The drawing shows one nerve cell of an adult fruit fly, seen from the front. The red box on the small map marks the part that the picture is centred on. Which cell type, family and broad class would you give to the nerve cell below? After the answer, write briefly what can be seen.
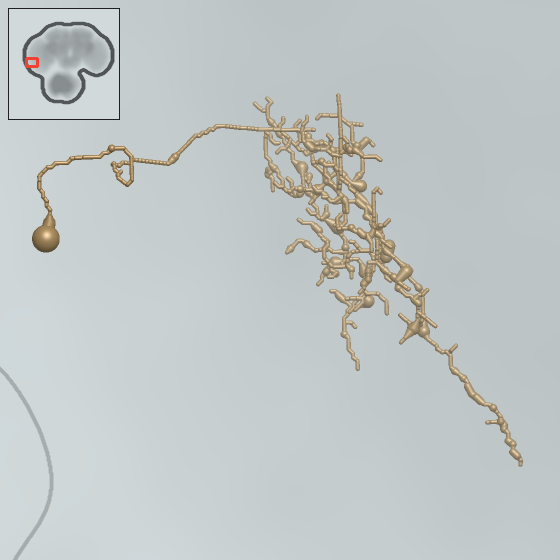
It is of cell type Cm6. Its family is Cm. Its broad class is optic-lobe intrinsic neuron. The cell body is on the left of the picture. The picture shows dozens of branch ends.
